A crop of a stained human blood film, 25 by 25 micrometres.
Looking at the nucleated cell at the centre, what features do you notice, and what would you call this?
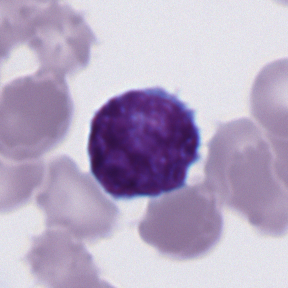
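Cell diameter is about 10 micrometres. The outline is round and smooth except at the upper right edge, from which a tiny fine projection sticks out. The nucleus is round and occupies about 90% of the cell's area; its chromatin is dense, coarsely clumped and dark purple, with a few lighter patches. Cytoplasm appears only as a very thin rim, mainly along the upper right edge. The cell is a typical lymphocyte.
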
